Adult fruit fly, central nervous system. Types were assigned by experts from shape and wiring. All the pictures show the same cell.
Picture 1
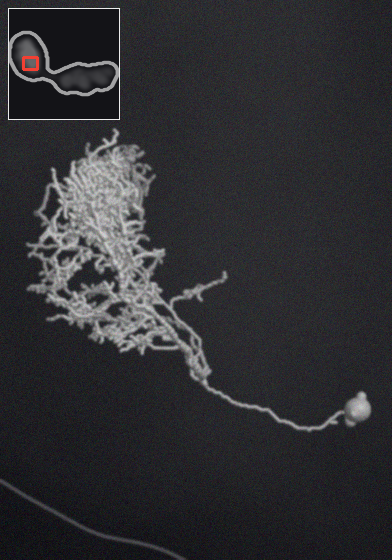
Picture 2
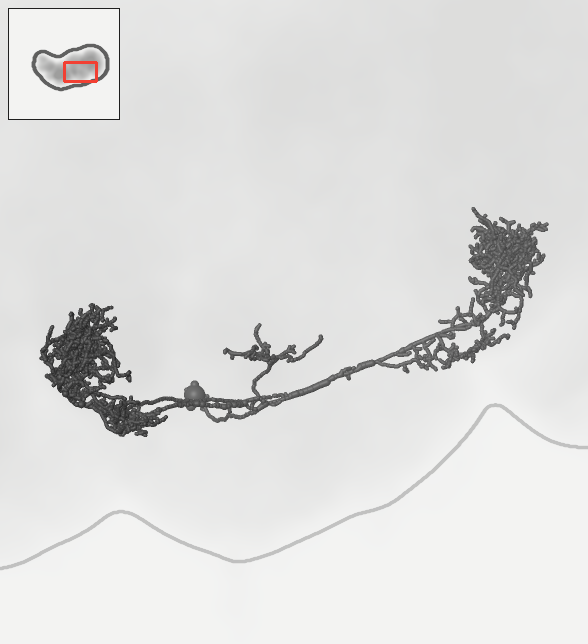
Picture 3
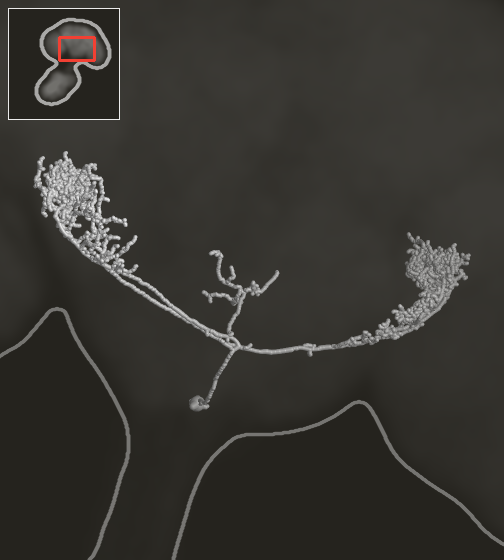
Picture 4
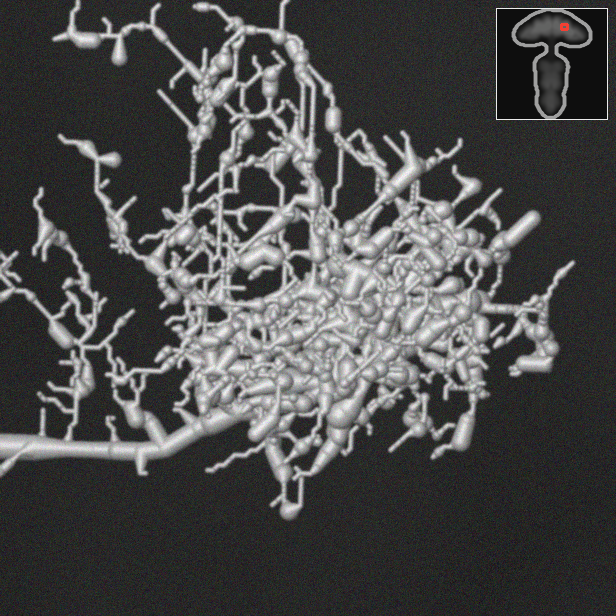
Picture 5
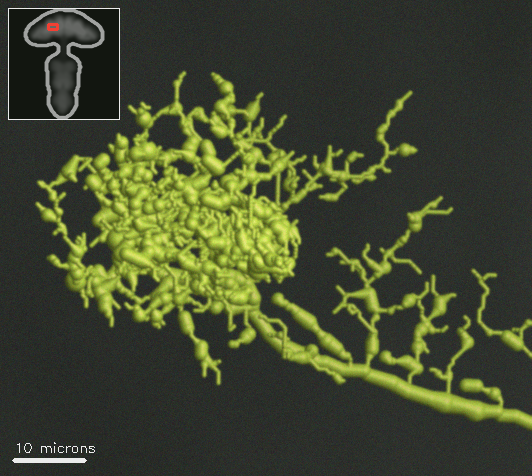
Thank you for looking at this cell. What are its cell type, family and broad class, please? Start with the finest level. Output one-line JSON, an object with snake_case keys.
{"cell_type": "WED185", "family": "hemilineage LB0", "broad_class": "central-brain intrinsic neuron"}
